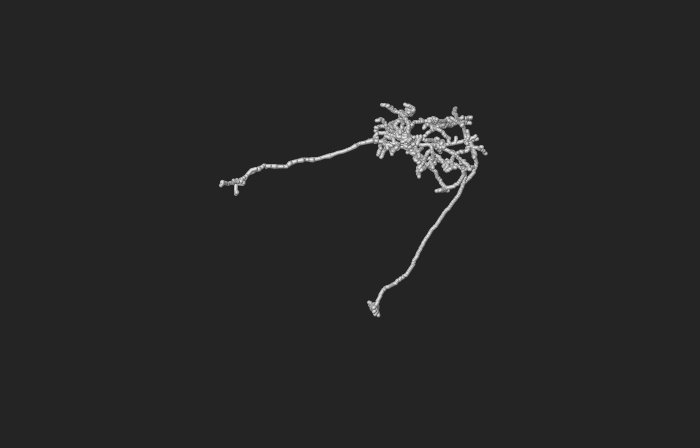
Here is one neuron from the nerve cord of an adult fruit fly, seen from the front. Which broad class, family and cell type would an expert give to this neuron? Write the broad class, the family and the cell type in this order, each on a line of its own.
nerve-cord intrinsic neuron
hemilineage 06A
IN06A044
